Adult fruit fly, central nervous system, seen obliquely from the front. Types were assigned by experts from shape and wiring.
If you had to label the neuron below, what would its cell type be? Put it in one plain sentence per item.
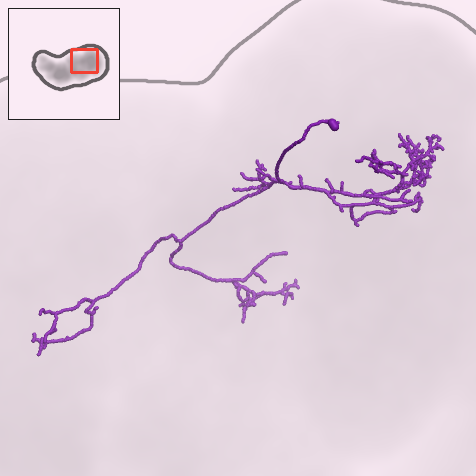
The cell type is SIP020_a.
